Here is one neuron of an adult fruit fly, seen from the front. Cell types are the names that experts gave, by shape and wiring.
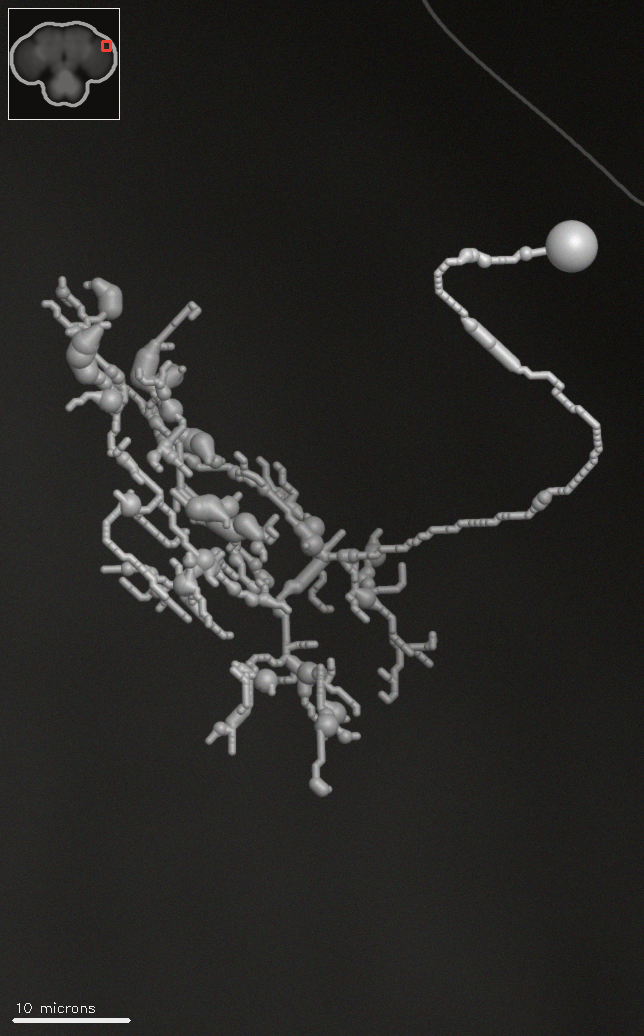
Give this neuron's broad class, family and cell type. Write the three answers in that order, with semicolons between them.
optic-lobe intrinsic neuron; Cm; Cm3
